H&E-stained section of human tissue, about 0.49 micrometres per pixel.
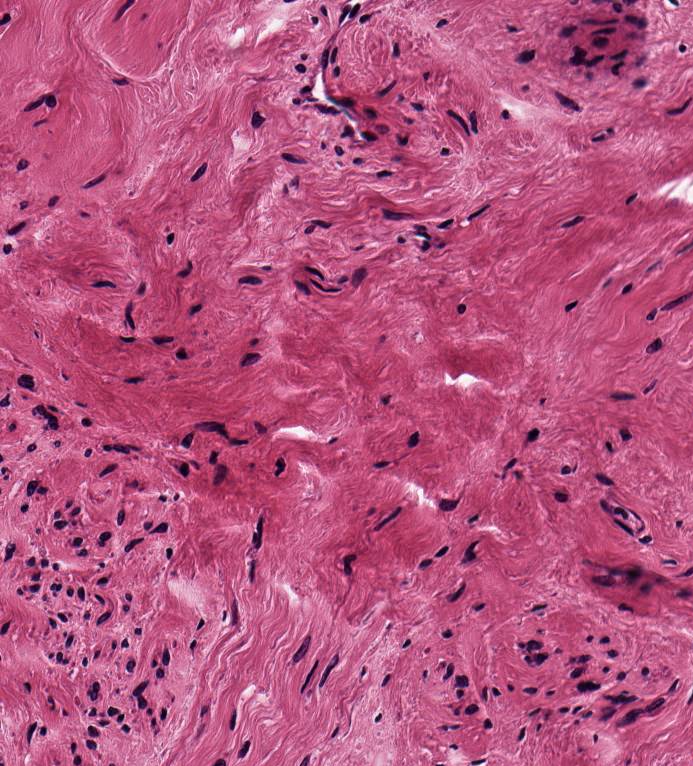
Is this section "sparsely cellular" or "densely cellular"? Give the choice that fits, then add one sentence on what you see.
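Sparsely cellular. Nuclei are sparse across most of the field but more crowded at the lower left.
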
